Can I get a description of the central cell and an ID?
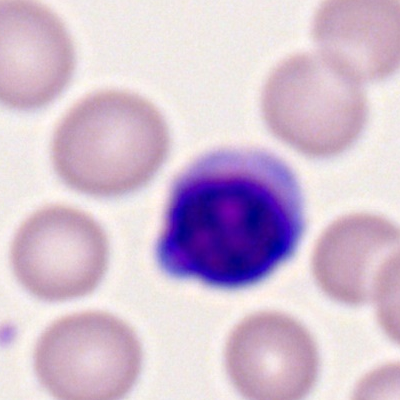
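Nucleus fills most of cell; chromatin dense, dark purple, coarse clumps. Thin pale blue cytoplasmic rim, widest at top. Lymphocyte.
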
